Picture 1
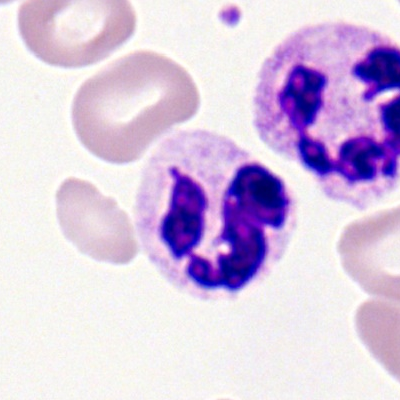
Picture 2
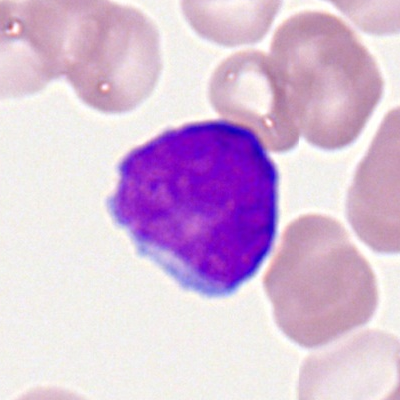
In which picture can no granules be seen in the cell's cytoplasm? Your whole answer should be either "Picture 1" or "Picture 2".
Picture 2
